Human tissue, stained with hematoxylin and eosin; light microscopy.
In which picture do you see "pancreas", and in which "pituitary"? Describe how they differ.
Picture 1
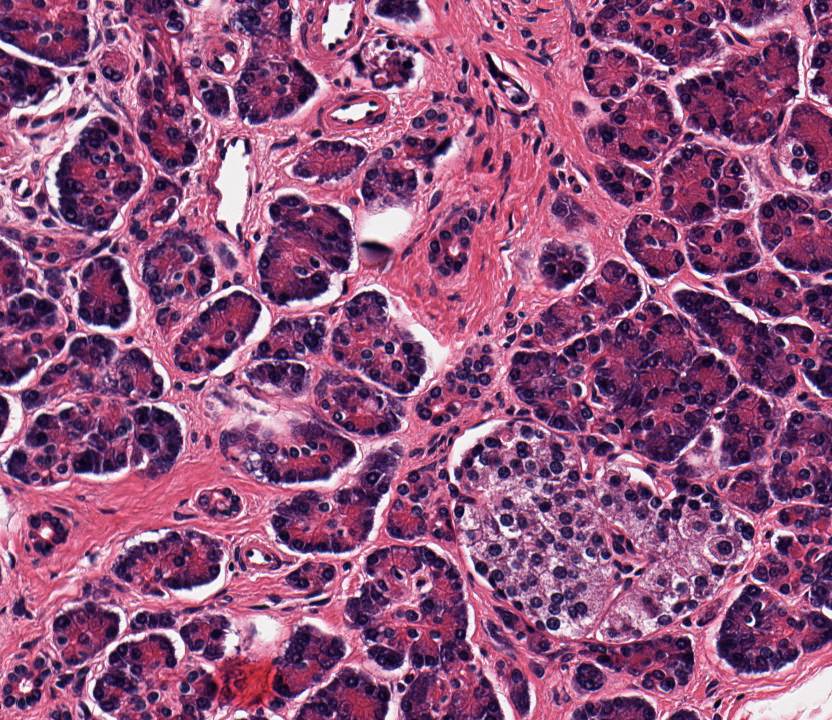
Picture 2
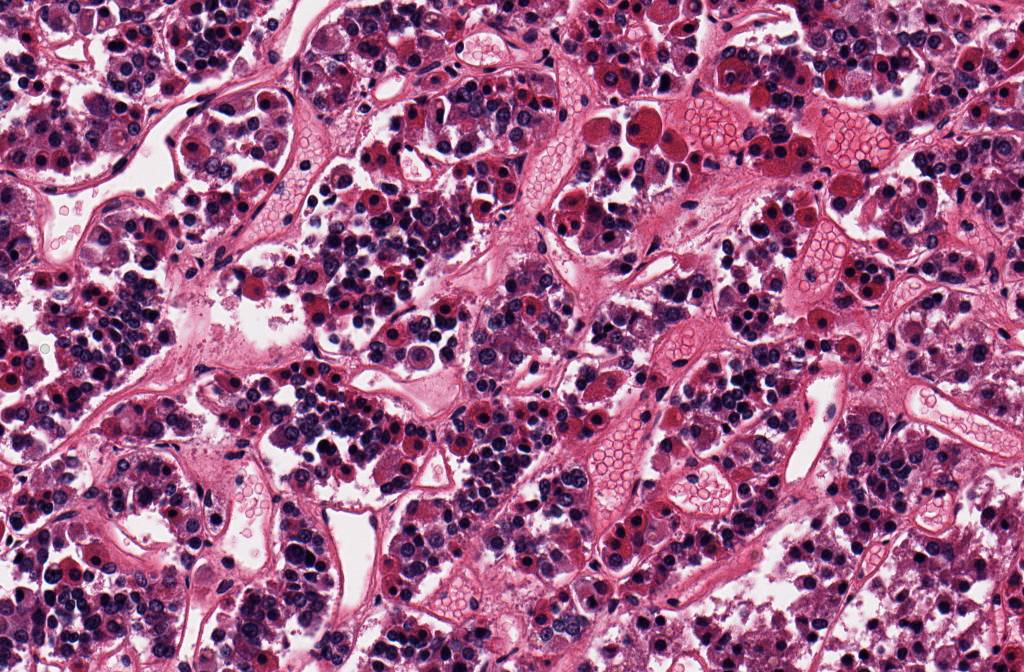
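Picture 1 is pancreas; picture 2 is pituitary. Pancreas: closely packed acini in lobules, split by pink fibrous septa, the broadest running from top centre toward the middle. Septa are wavy pink collagen with scattered spindle-shaped fibroblast nuclei and no fat cells. Just right of and below centre: a large rounded islet of pale, finely granular cells, lighter than the acini, with small round, fairly uniform, evenly scattered nuclei. Pituitary: rounded nests and cords separated by thin septa, scattered bright red, eosinophilic cells, scant delicate pink stroma, no epithelium-lined gland lumens or fat cells.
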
